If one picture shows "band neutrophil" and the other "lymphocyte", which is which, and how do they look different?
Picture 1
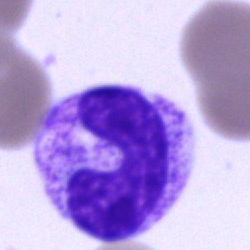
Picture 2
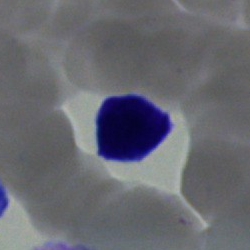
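Look first at picture 1: that is the band neutrophil, and picture 2 is the lymphocyte. The band neutrophil's nucleus is deeply indented into a curved, horseshoe-like shape whose notch opens to the left, and its pale lilac cytoplasm fills that notch.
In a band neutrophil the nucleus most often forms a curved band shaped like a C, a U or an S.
The lymphocyte's nucleus instead has an angular outline with several flattened sides. Both cells have dense chromatin: dark purple in the band neutrophil, and uniformly dark blue-purple with no visible pattern in the lymphocyte.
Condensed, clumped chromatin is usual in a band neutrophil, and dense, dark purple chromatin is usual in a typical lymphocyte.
Neither nucleus shows any nucleoli. In the lymphocyte you can also see that the cytoplasm has no visible granules, while the band neutrophil has red cells lying beside it on its left and right sides.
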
